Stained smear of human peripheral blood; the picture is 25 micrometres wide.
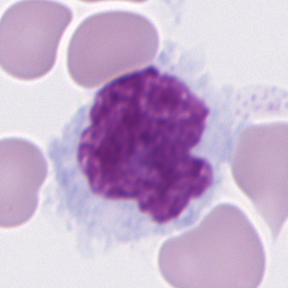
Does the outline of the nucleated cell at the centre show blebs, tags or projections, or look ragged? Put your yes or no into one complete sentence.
Yes, there is a ragged or frayed outline, or there are projections, blebs or tags, on this cell.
